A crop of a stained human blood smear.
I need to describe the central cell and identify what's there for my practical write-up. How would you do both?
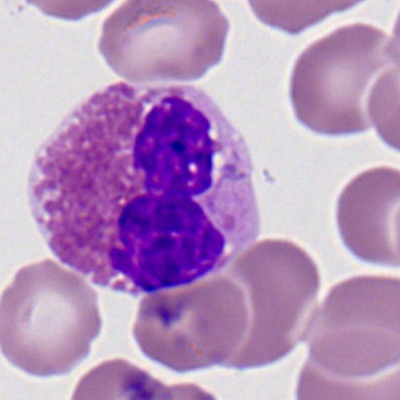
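The central cell has a roughly round outline. No nucleoli are visible in its nucleus. Coarse pink-red granules pack the left part of the cytoplasm, while the cytoplasm to the right of the nucleus is pale lilac with few granules. The cell is an eosinophil.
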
